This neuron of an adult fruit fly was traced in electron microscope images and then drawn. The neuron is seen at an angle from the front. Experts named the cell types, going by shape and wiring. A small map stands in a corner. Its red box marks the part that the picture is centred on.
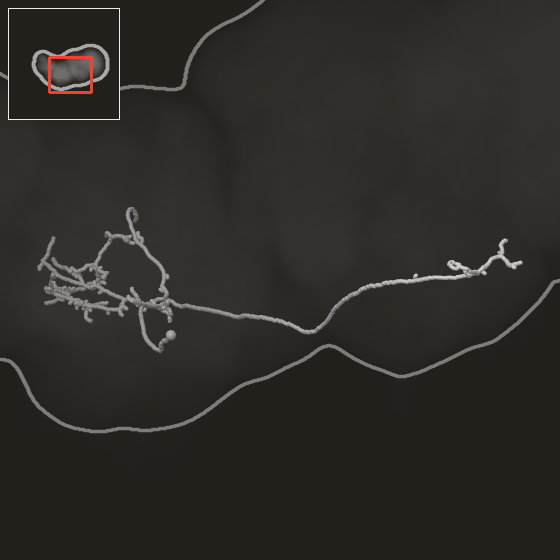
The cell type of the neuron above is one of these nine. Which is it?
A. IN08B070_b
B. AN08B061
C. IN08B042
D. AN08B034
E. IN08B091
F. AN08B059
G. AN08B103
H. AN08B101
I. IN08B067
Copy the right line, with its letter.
H. AN08B101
